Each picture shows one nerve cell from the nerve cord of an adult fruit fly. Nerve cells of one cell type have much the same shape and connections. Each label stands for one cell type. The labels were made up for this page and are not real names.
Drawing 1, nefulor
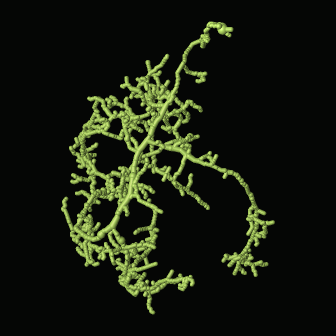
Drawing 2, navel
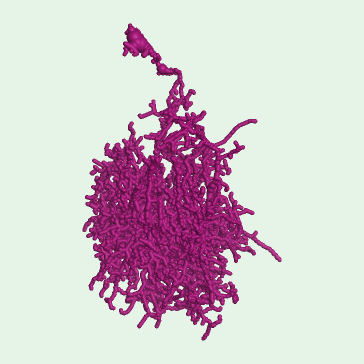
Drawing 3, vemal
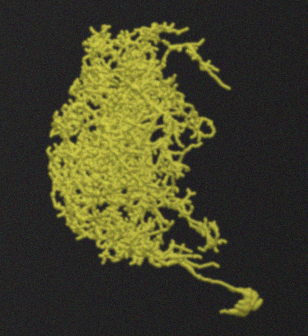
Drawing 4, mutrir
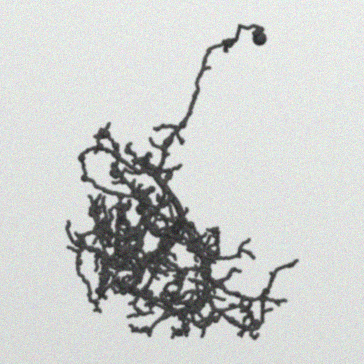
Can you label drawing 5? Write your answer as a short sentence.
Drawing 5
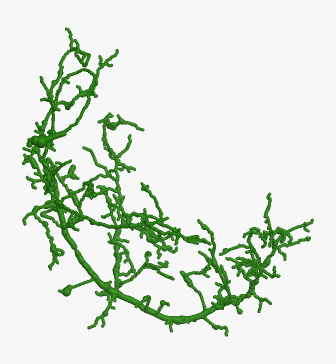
It belongs to nefulor.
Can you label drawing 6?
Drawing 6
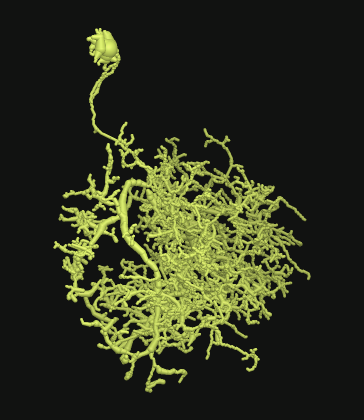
It belongs to navel.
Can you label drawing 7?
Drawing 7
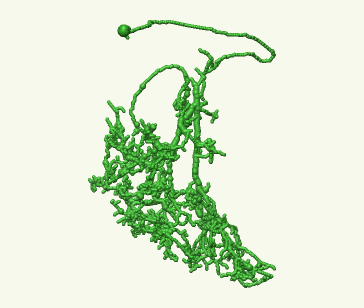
It belongs to mutrir.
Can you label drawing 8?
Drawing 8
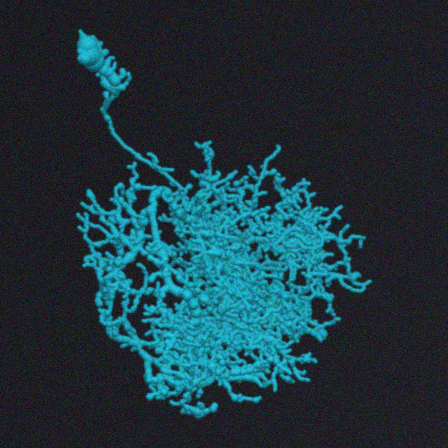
It belongs to navel.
